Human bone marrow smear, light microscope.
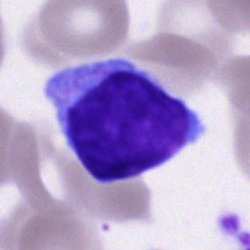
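Lymphocyte, central cell, stained human bone marrow smear, light microscope. A single unlobed nucleus fills most of the cell; its chromatin stains dark purple and appears fairly even, without coarse clumps. The cytoplasm is scant and blue, lying mostly as a cap at the upper left of the nucleus.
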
